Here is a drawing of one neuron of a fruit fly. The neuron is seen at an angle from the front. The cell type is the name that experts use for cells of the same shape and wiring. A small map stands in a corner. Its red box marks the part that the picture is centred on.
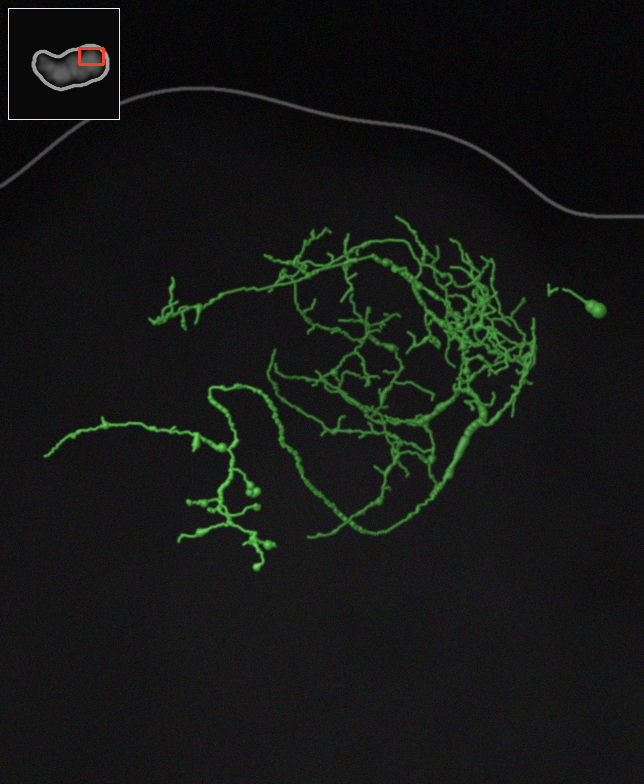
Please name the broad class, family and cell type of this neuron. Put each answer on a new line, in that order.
central-brain intrinsic neuron
hemilineage LHl2_dorsal
CB4209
